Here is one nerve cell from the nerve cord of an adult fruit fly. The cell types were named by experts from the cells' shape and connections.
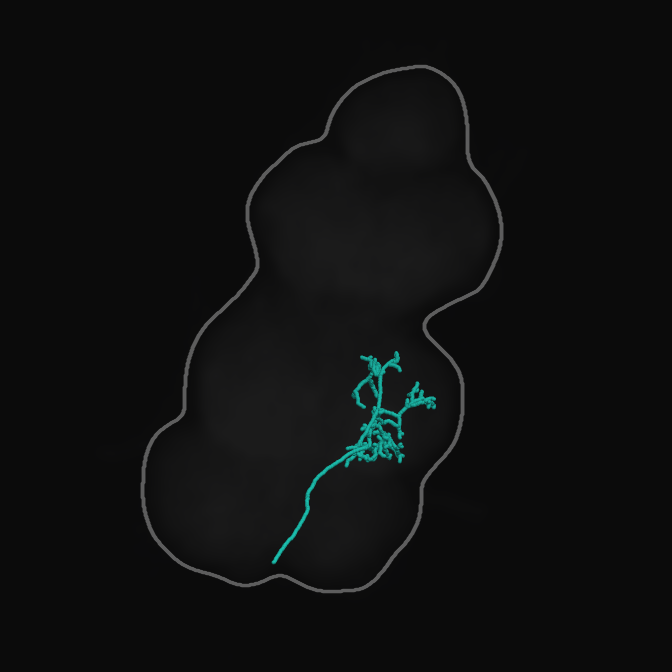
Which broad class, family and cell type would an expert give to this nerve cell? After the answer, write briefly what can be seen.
It is a descending neuron. Its family is hemilineage LB6. Its cell type is DNge010. No cell body is drawn. In this view it is taller than it is wide.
